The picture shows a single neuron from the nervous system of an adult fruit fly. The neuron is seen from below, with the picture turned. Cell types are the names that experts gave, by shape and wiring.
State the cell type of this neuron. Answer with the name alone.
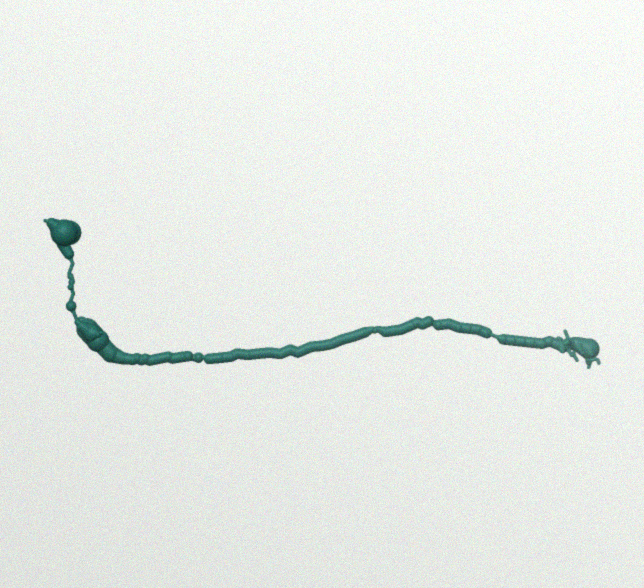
L1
